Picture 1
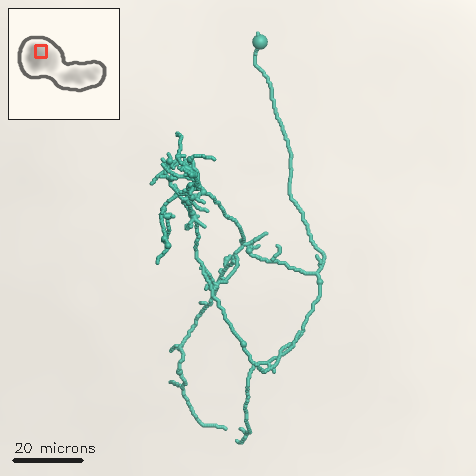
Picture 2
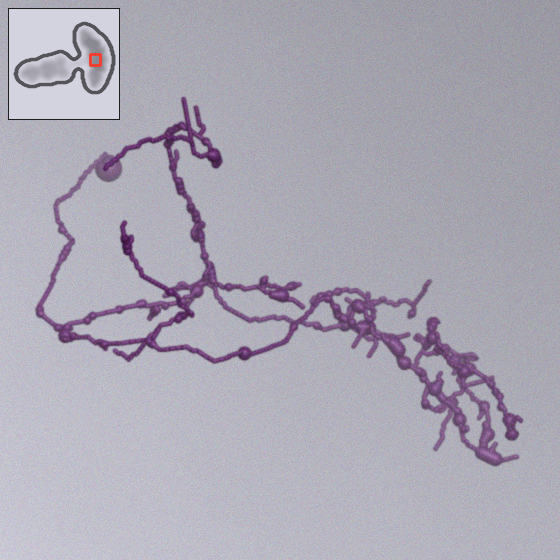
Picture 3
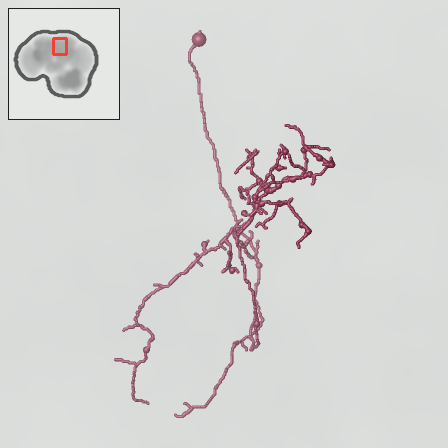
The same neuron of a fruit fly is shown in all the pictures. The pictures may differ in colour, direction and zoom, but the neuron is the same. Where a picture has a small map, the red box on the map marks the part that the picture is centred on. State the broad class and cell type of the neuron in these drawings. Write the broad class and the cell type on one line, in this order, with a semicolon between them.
central-brain intrinsic neuron; CB2721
